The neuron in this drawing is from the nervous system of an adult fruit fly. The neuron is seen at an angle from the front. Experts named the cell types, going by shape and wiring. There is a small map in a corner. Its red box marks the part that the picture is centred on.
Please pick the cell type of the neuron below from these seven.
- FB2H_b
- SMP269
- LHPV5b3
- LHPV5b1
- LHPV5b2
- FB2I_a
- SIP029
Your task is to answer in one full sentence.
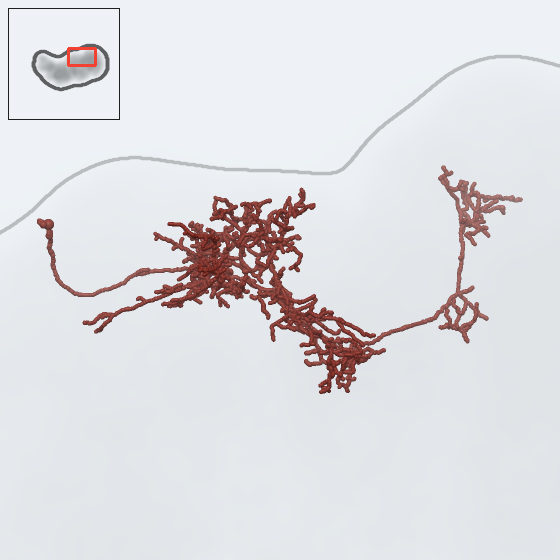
This neuron is given the cell type SIP029.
